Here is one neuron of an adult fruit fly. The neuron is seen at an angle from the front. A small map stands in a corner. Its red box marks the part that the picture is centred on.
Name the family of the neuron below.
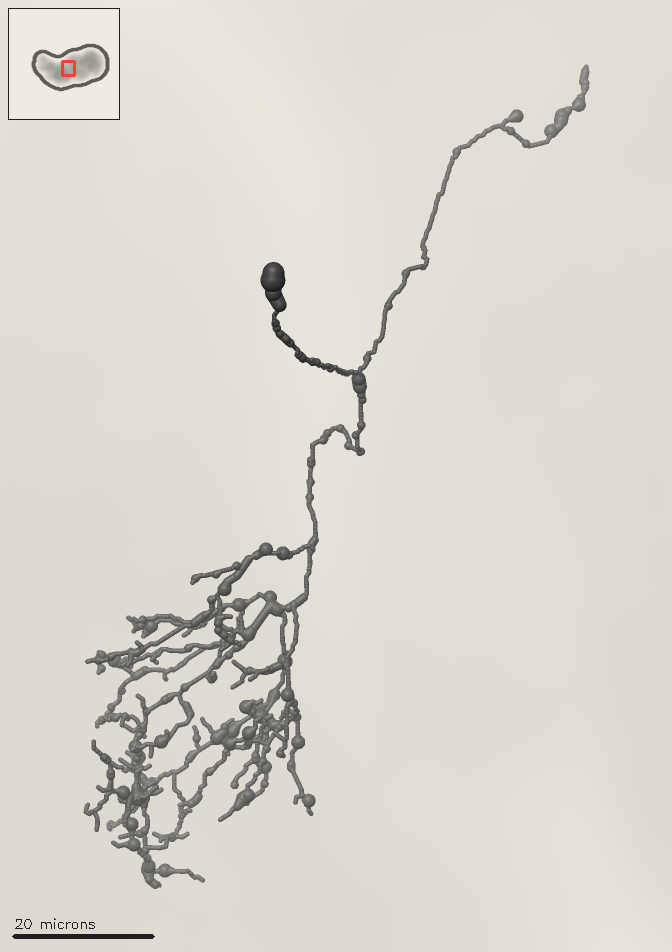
LC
